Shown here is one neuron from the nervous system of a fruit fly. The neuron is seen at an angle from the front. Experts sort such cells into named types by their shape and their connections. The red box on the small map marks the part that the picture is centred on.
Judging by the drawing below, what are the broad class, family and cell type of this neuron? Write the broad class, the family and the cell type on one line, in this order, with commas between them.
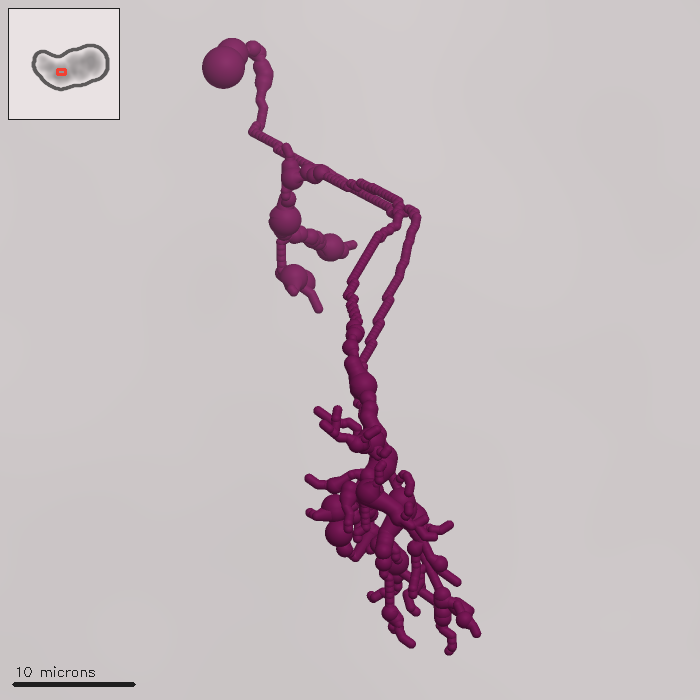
optic-lobe intrinsic neuron, T, T4c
